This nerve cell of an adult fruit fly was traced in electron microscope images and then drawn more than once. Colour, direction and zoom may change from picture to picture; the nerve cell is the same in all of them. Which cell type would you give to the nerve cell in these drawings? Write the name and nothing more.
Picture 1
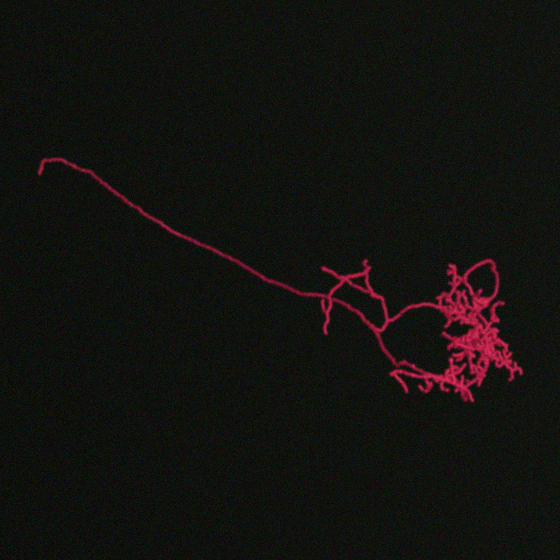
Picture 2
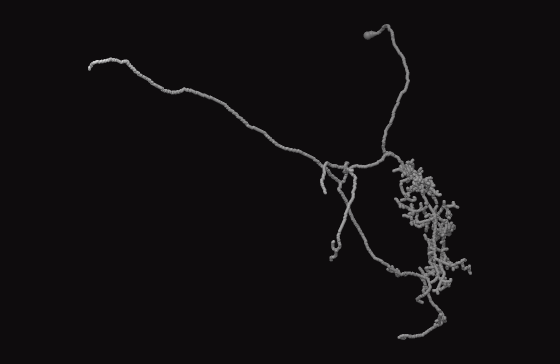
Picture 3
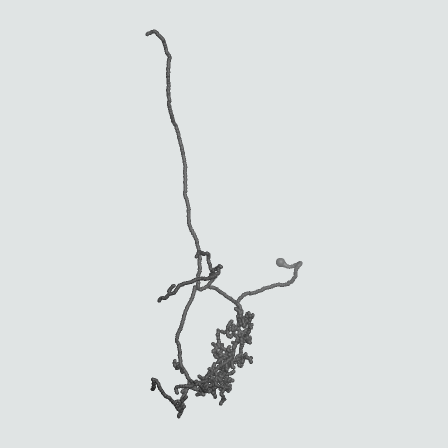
AVLP519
